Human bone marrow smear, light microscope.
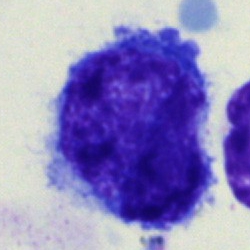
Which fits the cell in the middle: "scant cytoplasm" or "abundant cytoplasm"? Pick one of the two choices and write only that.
Scant cytoplasm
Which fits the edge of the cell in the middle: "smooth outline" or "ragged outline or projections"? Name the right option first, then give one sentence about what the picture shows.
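Ragged outline or projections. Small knobby blebs project from the top border of the cell.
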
